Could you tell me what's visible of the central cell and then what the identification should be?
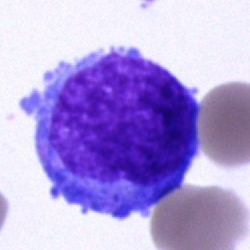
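Looking it over, the outline is round. The chromatin looks fine rather than coarsely clumped, and I see no granules in the cytoplasm. Small rounded blebs stand out from the upper-left edge. This one is a blast.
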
